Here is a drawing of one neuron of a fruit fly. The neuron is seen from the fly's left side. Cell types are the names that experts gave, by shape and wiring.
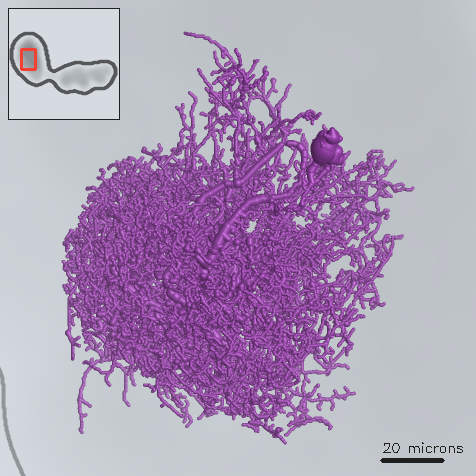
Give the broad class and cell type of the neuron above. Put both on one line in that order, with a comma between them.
central-brain intrinsic neuron, AVLP001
